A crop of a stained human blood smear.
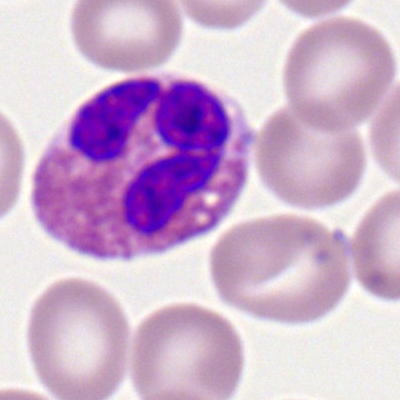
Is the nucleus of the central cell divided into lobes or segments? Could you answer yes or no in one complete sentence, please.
Yes, there is a nucleus divided into separate lobes in this cell.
